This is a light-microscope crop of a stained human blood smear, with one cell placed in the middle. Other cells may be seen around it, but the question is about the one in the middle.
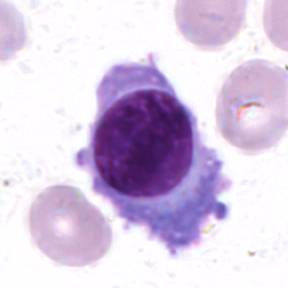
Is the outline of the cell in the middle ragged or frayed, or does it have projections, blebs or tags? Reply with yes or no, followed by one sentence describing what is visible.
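Yes. The cell outline is irregular and ragged rather than smooth.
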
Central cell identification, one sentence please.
The centrally located cell in the crop is a plasma cell.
